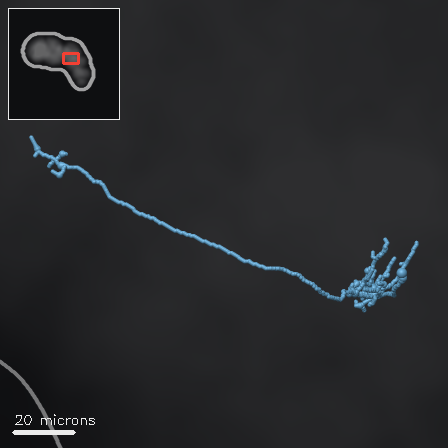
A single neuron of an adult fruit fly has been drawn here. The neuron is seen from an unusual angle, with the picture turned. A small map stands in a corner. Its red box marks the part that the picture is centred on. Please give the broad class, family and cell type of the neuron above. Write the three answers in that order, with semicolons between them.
optic-lobe intrinsic neuron; Tm; Tm5c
